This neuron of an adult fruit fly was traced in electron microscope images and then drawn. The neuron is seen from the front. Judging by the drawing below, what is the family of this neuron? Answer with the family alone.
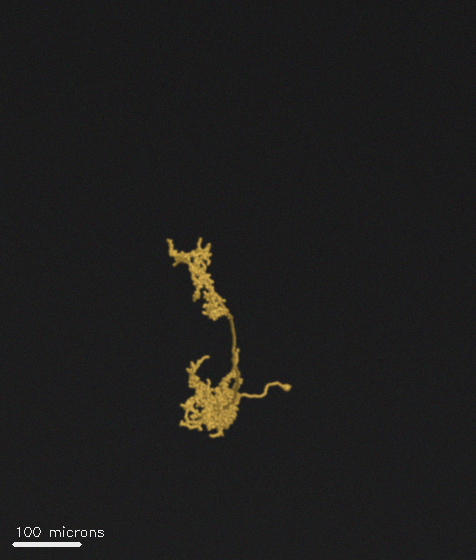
hemilineage 09B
